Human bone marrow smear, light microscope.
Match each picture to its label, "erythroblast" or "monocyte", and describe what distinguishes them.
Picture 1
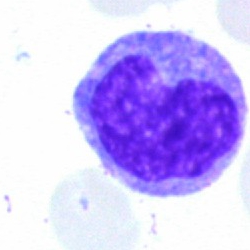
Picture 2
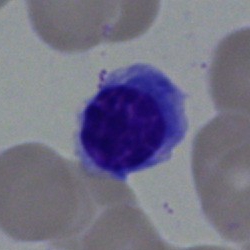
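Monocyte: picture 1; erythroblast: picture 2. First point, the nucleus: in the monocyte a notch indents its upper edge and it fills most of the cell, whereas in the erythroblast it lies off-centre toward the left side. Second point, the chromatin: the erythroblast's is dark purple and coarsely clumped. Third point, the cytoplasm: the monocyte has a moderate grey-blue rim with no clear vacuoles, while the erythroblast's cytoplasm is blue, forms a rim widest on the right side, and shows no granules.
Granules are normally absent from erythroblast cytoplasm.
Fourth point, the outline: the erythroblast's is irregular, with a ragged edge on the right. Last point, the surroundings: small purple fragments are scattered in the pale background around the monocyte.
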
